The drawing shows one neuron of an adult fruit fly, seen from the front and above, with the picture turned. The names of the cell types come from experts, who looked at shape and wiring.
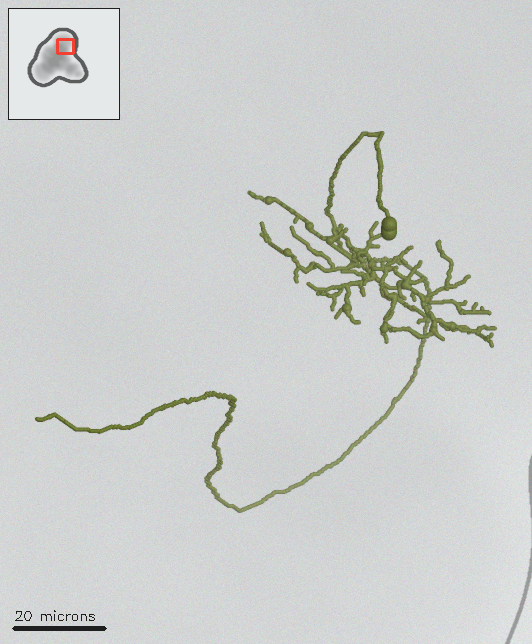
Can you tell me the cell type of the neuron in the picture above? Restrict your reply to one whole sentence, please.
It is MeTu1 that names the cell type of this neuron.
